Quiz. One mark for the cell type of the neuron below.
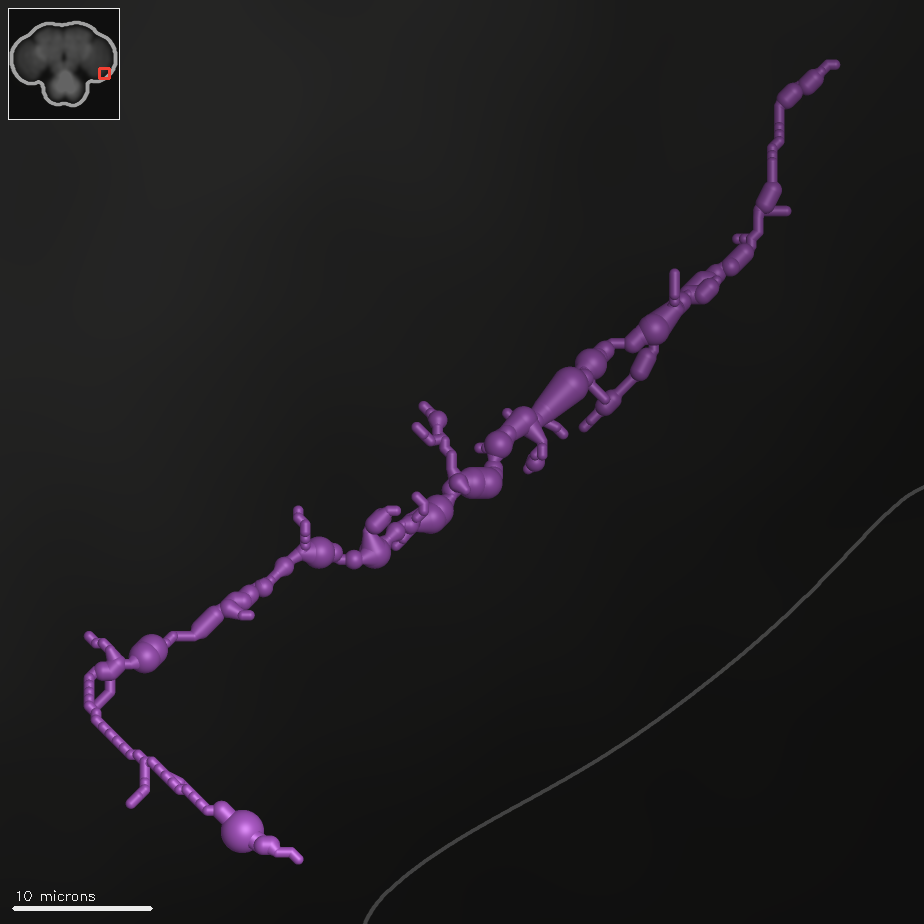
Dm3b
